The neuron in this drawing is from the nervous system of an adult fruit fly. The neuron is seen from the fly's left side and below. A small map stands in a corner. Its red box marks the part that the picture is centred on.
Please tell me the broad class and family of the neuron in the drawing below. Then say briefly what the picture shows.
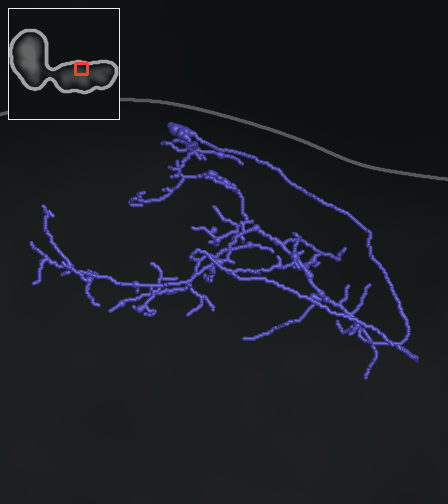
This is a nerve-cord intrinsic neuron. The family is hemilineage 11B. The cell body can be seen at the top of the picture. Dozens of branch ends can be seen.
